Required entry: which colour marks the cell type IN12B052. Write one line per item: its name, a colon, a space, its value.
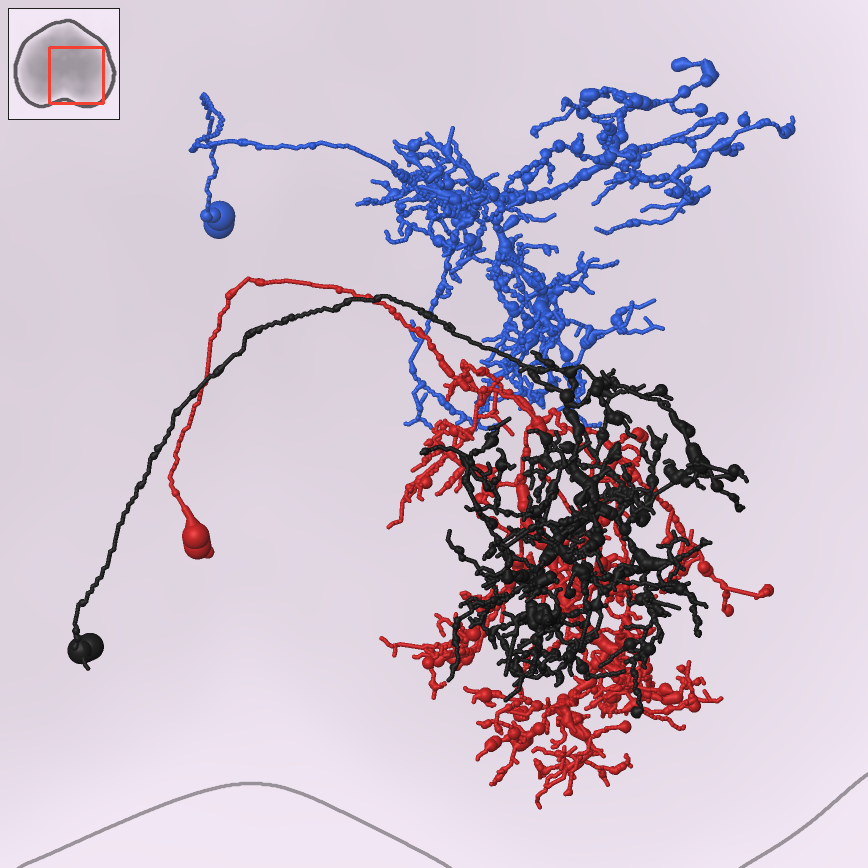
colour: red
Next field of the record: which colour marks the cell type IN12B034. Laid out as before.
colour: blue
